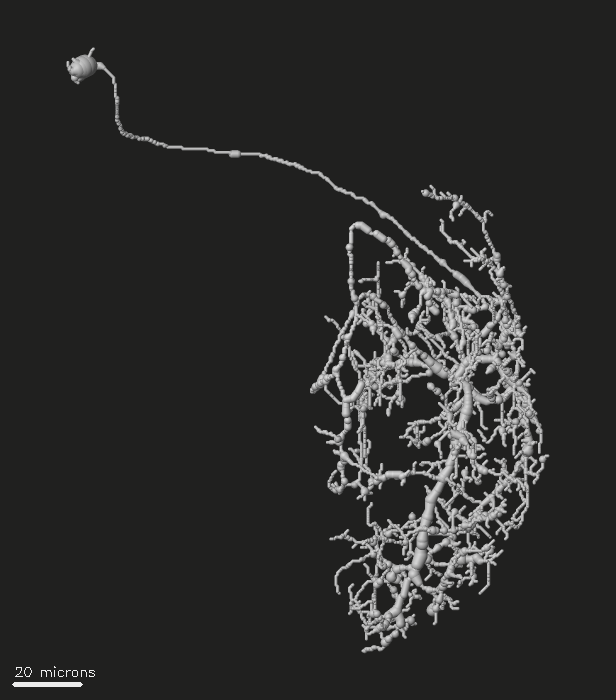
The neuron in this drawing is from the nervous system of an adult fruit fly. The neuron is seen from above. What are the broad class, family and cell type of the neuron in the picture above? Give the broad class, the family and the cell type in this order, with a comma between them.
nerve-cord intrinsic neuron, hemilineage 01A, IN01A016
